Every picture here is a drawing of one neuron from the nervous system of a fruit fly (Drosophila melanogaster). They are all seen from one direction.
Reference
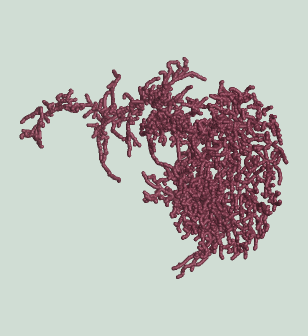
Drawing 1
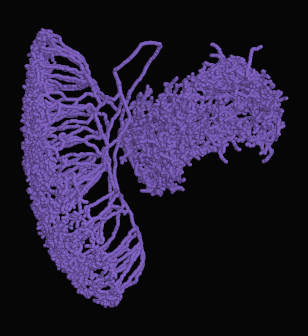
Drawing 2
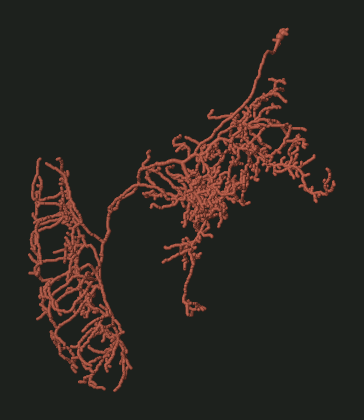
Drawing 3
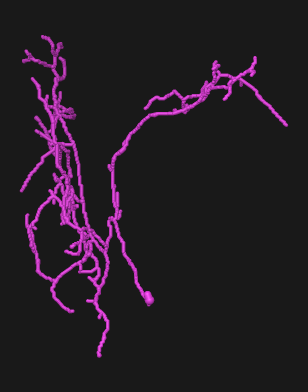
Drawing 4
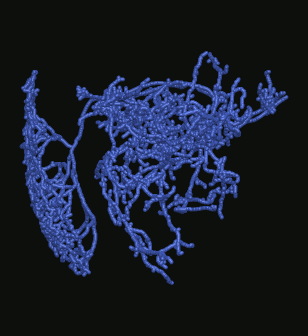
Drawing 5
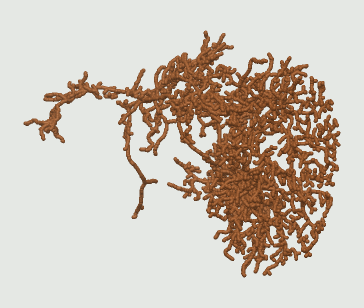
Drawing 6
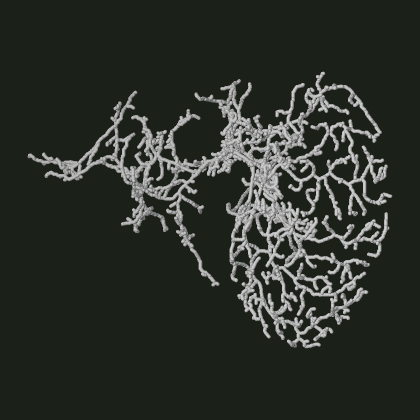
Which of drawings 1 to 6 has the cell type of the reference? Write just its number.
5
